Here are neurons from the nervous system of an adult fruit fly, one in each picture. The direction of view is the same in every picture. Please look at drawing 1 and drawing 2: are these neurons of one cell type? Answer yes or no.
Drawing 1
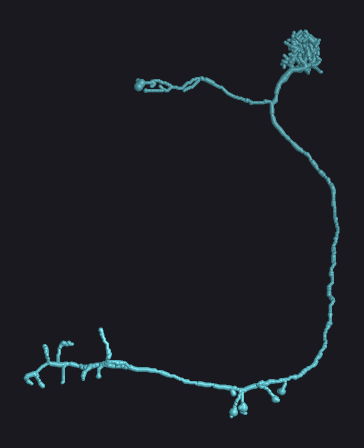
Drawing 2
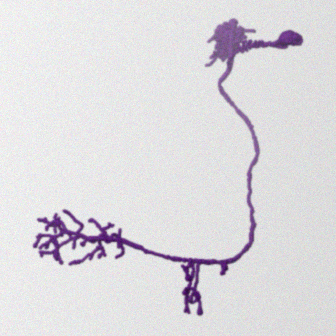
no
